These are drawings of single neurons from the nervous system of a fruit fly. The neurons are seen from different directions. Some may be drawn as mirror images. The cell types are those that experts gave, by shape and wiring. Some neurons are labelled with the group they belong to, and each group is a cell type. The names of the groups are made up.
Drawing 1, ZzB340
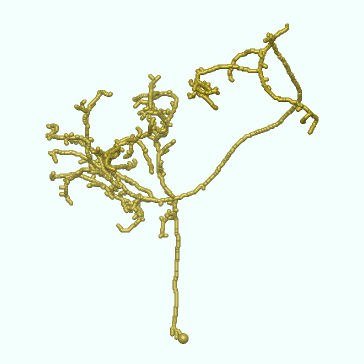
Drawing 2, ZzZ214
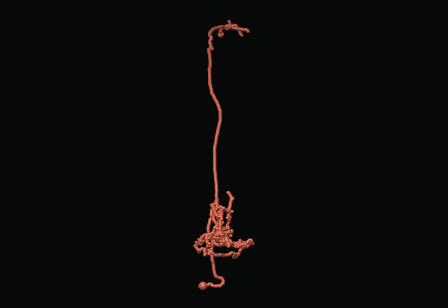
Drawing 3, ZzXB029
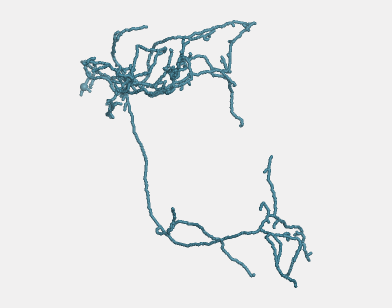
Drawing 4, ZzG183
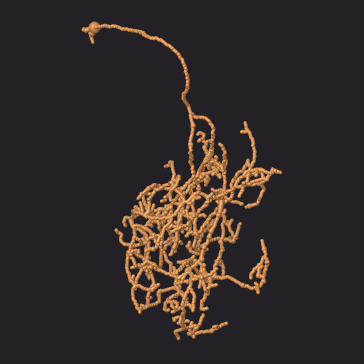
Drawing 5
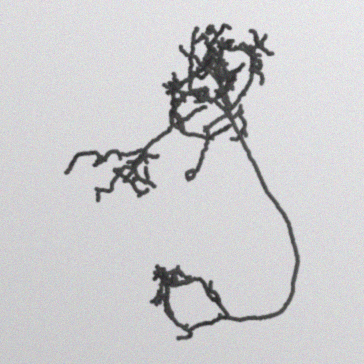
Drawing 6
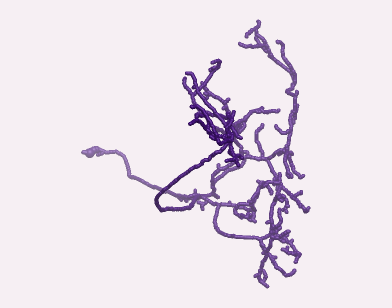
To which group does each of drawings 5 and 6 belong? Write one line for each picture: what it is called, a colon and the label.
5: ZzB340
6: ZzXB029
